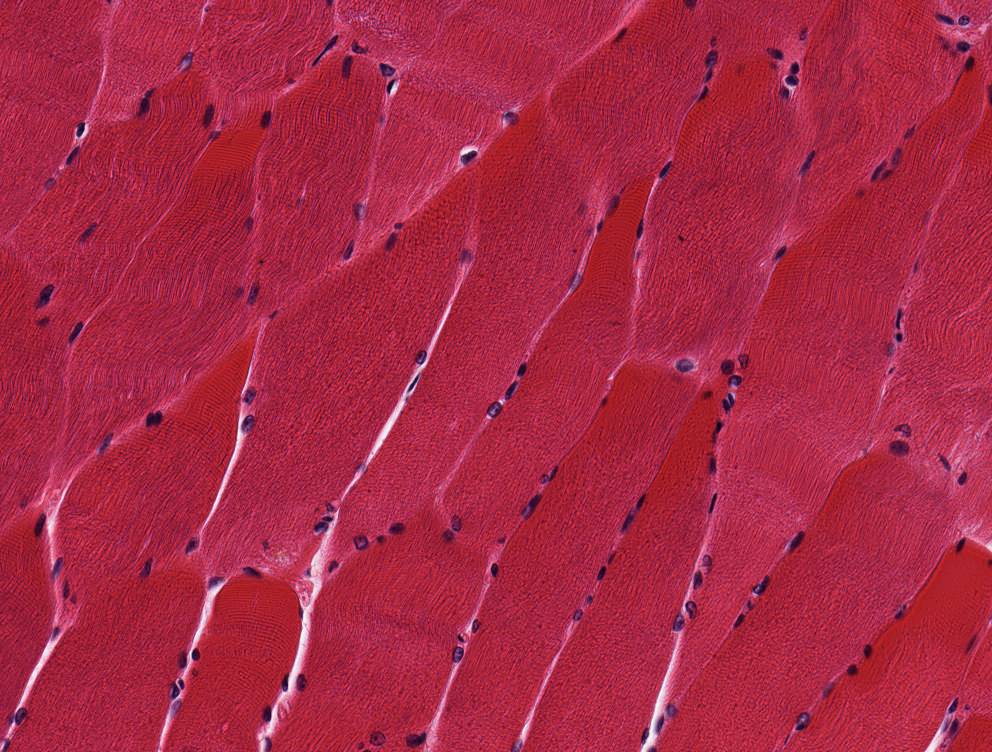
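Skeletal muscle, with fine cross-striations running transversely across each fibre and deep pink-red cytoplasm. The small, dark purple, oval to elongated nuclei sit at the fibre edges, along the borders between neighbours, their long axes lying with the fibres.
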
